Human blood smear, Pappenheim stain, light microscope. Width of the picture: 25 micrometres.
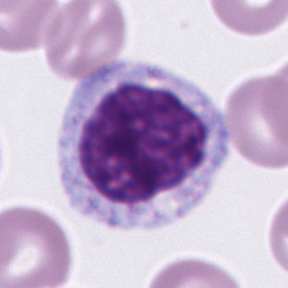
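Metamyelocyte, stained peripheral blood smear. Outline round, edge slightly fuzzy. Nucleus roughly central with cytoplasm all around it; no distinct nucleoli. Fine purplish granules scattered through the cytoplasm.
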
